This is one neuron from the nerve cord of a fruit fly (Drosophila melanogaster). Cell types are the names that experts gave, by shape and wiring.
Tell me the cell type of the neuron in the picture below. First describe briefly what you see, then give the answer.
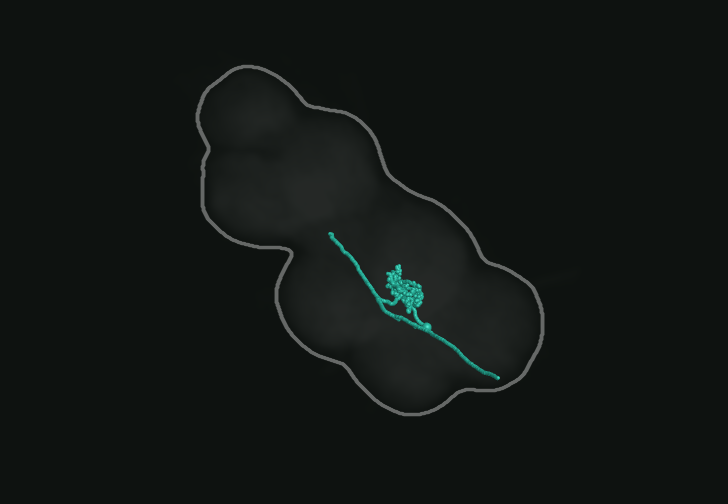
In this view it is about as wide as it is tall. It is an ascending neuron. Its cell type is AN10B047.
